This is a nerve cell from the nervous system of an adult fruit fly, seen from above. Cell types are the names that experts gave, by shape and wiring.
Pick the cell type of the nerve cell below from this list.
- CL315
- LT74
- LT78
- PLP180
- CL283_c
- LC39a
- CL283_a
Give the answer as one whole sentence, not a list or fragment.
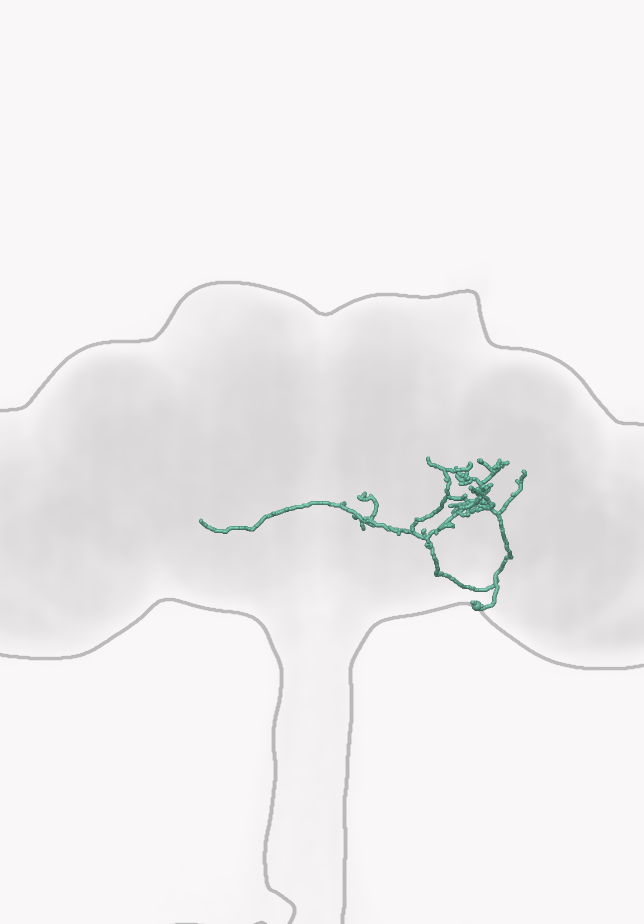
This nerve cell belongs to the cell type CL283_a.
